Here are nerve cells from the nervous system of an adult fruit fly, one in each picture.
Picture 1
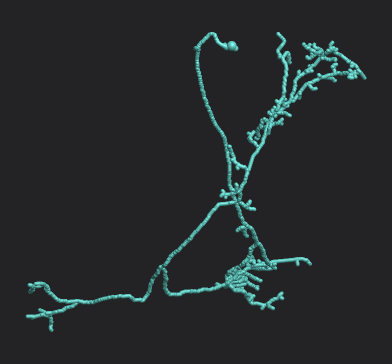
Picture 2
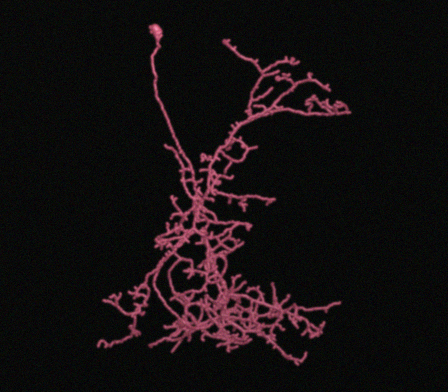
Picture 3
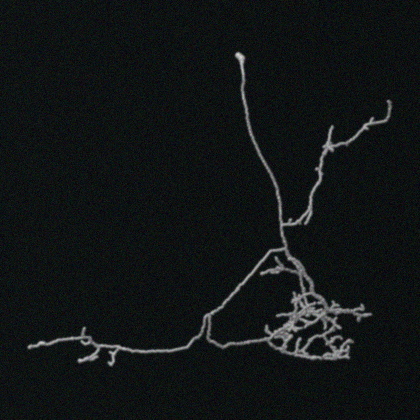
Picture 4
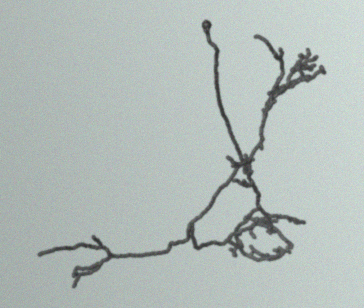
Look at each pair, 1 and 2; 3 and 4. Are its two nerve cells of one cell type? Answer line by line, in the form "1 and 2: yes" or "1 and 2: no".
1 and 2: no
3 and 4: yes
